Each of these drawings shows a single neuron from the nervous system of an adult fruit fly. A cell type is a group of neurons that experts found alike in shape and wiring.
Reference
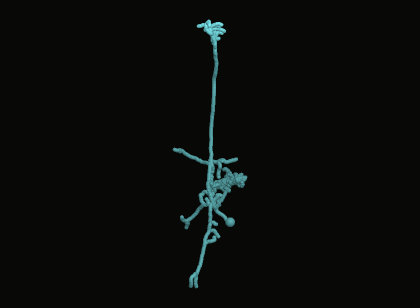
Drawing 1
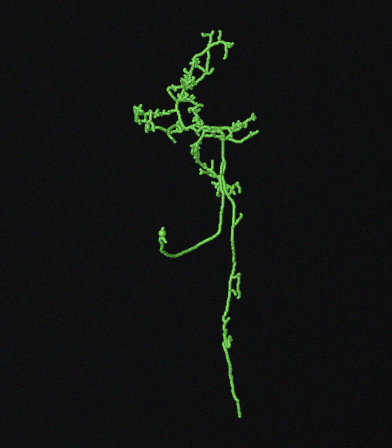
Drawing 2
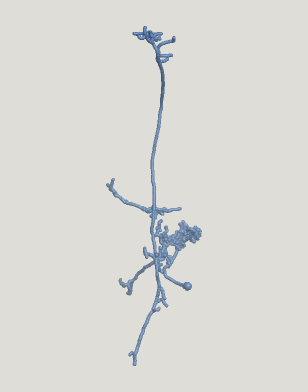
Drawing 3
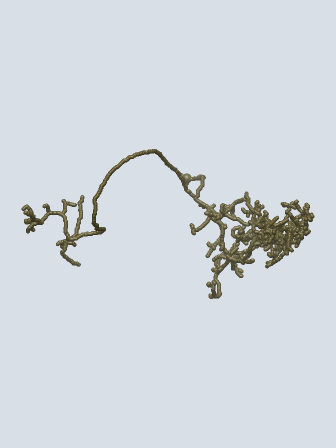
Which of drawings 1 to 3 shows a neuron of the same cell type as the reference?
Drawing 2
